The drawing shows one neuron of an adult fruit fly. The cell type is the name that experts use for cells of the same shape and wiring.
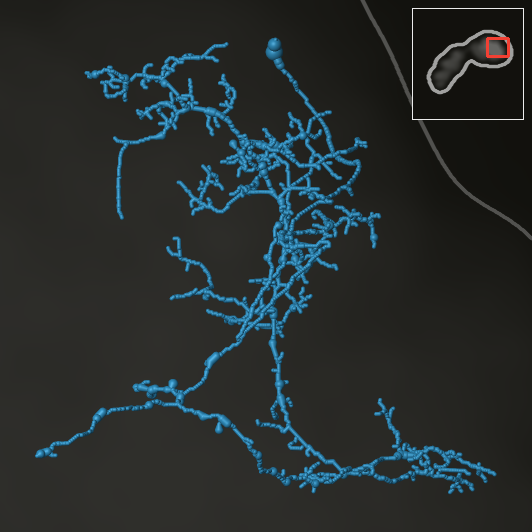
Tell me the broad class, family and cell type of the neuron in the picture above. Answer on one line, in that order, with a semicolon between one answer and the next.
central-brain intrinsic neuron; hemilineage VLPl2_medial; AVLP168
